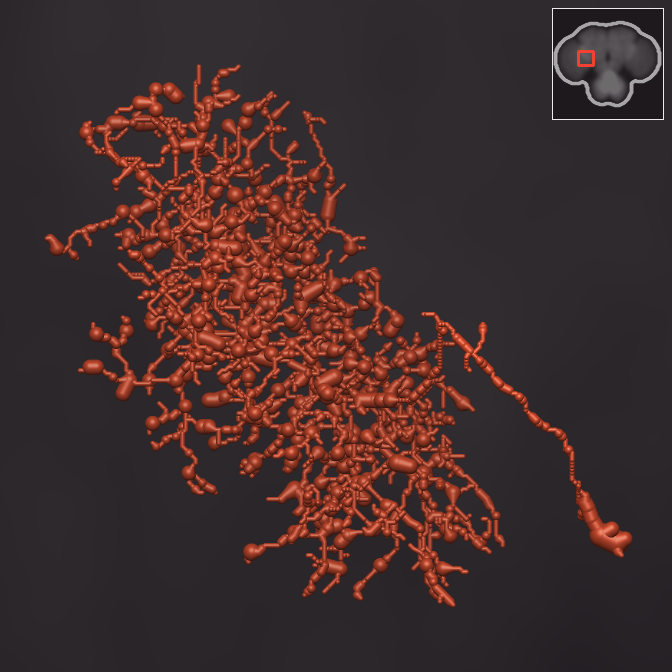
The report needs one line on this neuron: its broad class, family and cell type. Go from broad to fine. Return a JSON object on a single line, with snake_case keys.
{"broad_class": "optic-lobe intrinsic neuron", "family": "Li", "cell_type": "Li17"}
